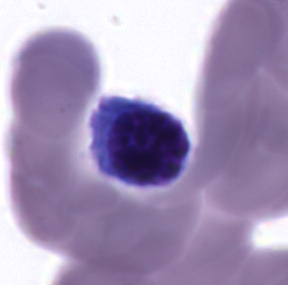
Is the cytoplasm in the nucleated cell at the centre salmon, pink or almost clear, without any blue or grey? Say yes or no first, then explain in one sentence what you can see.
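No. The cytoplasm is blue.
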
